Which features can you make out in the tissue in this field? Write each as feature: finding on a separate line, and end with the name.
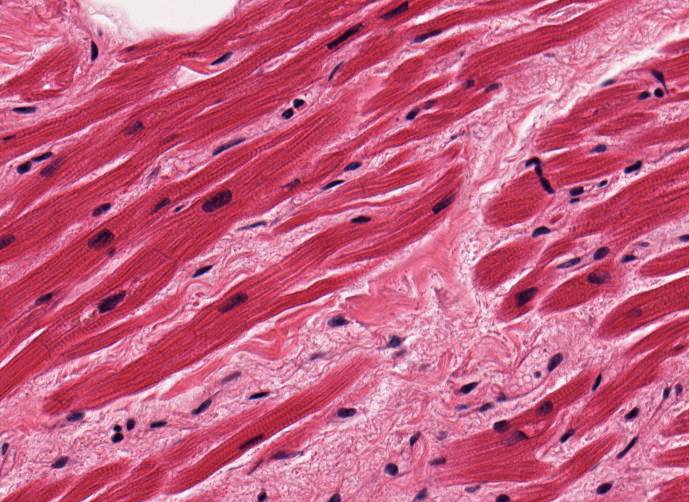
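Striations: fine cross-striations along the fibres
Nuclei: oval, central within fibres
Branching: some fibres branch and join neighbours
Cytoplasm: deep pink-red
Name: atrial appendage of the heart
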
